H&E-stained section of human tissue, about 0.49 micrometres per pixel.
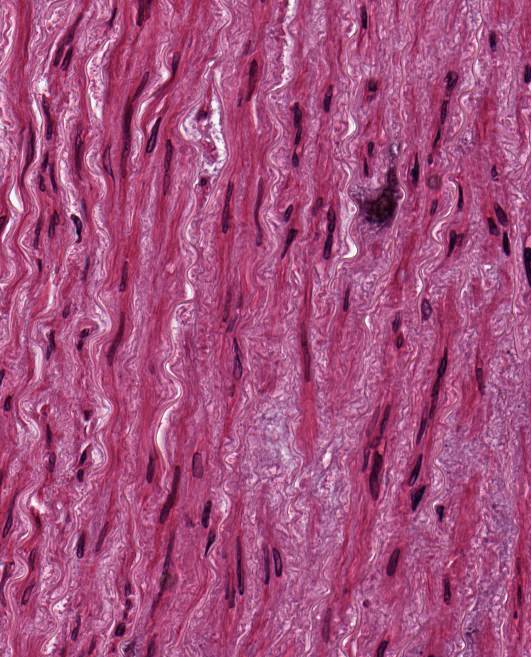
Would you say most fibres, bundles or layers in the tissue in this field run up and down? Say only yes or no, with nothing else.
Yes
